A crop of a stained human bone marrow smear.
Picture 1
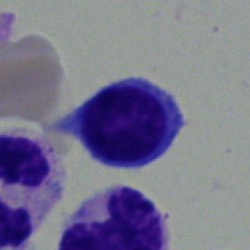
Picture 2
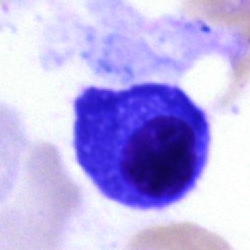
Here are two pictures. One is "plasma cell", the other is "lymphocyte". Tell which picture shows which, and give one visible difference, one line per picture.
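Picture 1 shows a lymphocyte: Apart from the tail, the cytoplasm forms only a thin rim around the nucleus.
Picture 2 shows a plasma cell: The cytoplasm is abundant and deep blue.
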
